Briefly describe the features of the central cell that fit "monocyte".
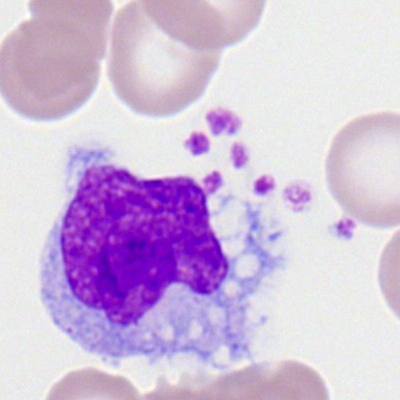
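The nucleus of this monocyte is irregular and folded, with indentations along its lower border.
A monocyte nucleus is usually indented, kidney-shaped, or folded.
The folded, indented nucleus here agrees with that. The cytoplasm is abundant and pale grey-blue. Several clear vacuoles lie in it, to the right of the nucleus. At the upper left, the edge of the cell is frayed and wispy.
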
